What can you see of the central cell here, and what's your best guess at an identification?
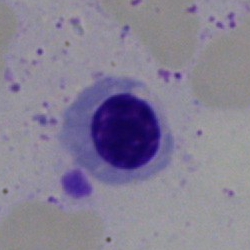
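Nucleus off-centre, toward the right. Chromatin dense, dark purple throughout. Cytoplasm pale blue; rim wider left of the nucleus than right. Cell: erythroblast.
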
